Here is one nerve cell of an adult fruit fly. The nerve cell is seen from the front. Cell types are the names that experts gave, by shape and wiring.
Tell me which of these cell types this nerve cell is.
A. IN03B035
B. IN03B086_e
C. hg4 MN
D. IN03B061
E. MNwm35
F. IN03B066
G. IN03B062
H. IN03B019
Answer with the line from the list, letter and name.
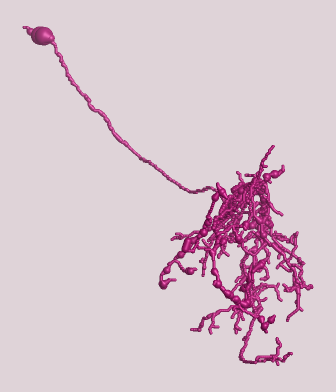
G. IN03B062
